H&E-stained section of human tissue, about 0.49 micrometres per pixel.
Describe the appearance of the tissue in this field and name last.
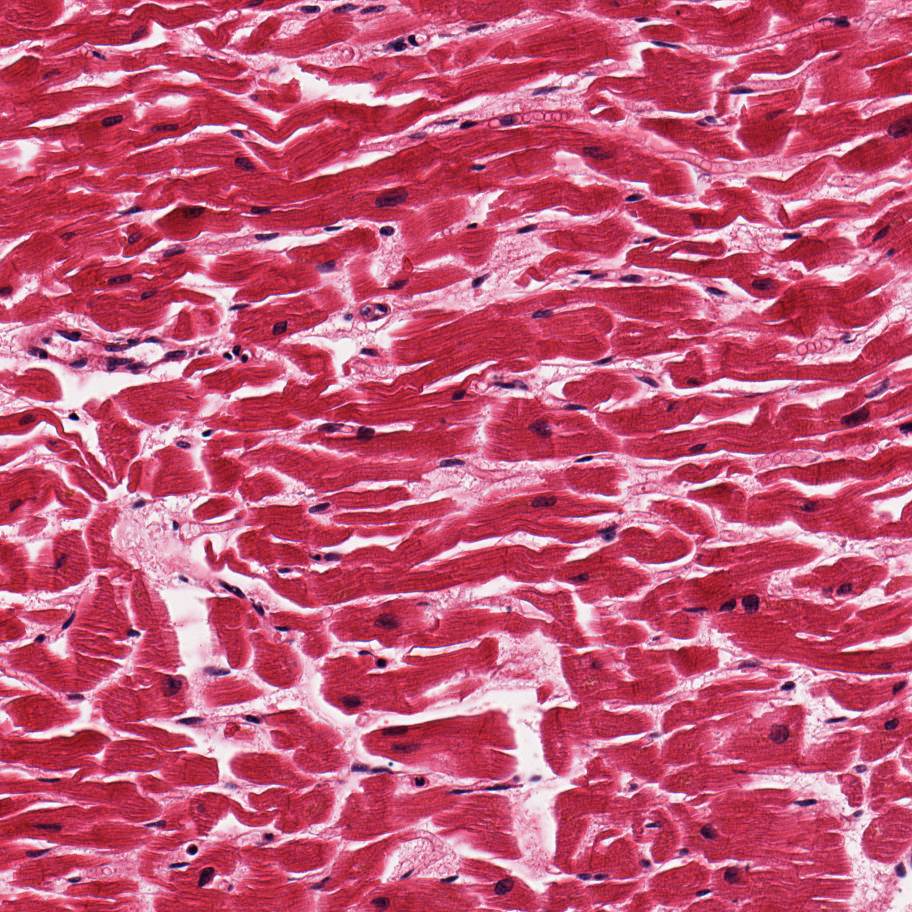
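Striated muscle fibres fill the field, running mainly left to right in a roughly parallel, slightly wavy array; many branch and join neighbours. Between them lie scant, loose, pale connective tissue with small dark elongated nuclei and small capillaries carrying red blood cells in single file, as near the top centre. Tissue: left ventricle of the heart.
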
